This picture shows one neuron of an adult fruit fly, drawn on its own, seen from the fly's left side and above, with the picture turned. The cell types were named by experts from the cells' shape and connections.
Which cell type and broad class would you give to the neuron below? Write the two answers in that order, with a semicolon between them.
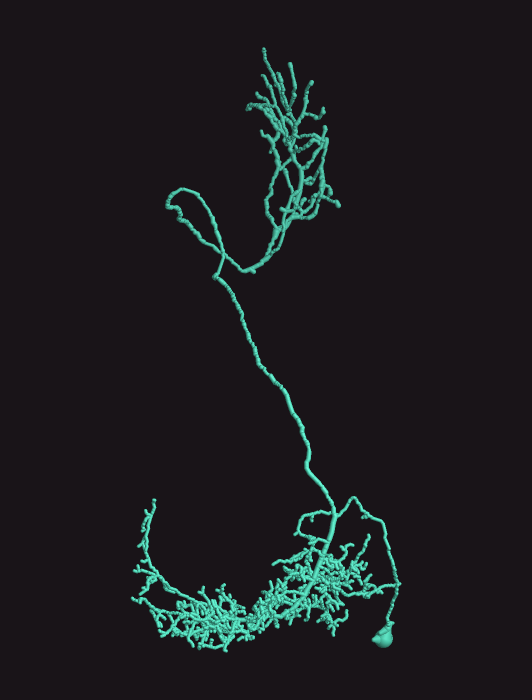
SMP603; central-brain intrinsic neuron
